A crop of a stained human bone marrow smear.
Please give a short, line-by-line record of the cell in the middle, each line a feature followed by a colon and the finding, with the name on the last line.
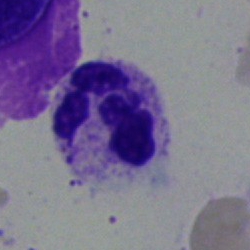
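Outline: roughly round, more or less
Chromatin: dense, dark purple
Nucleoli: none you can see
Cytoplasm: pale lilac
What it is: segmented neutrophil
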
